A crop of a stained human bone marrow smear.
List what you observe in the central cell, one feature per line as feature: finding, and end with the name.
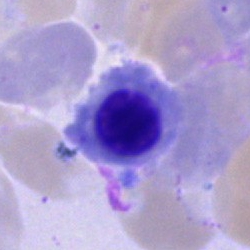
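Outline: irregular, with a finely ragged, scalloped edge
Chromatin: dense, staining deep purple
Cytoplasm: wider on the left of the nucleus than on the right
Granules: none visible in the cytoplasm
Name: erythroblast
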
